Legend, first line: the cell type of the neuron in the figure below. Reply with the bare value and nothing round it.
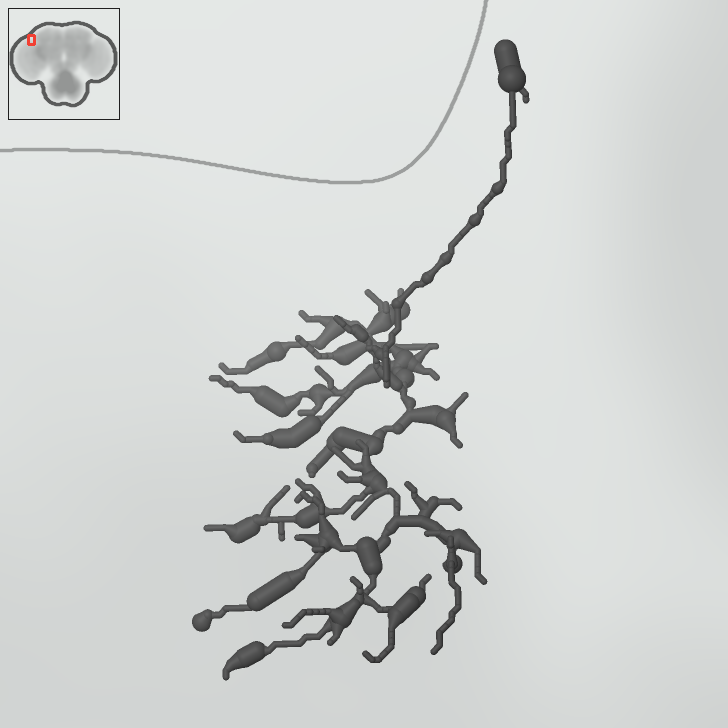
Dm15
